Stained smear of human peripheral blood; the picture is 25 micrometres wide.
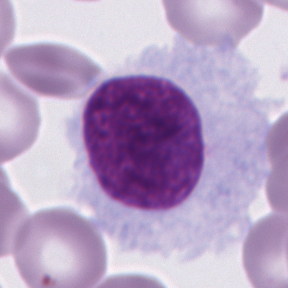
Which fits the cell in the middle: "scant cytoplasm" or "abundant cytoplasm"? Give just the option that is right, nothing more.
Abundant cytoplasm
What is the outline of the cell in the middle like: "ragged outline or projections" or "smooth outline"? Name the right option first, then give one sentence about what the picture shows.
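Ragged outline or projections. The cell border is ragged, with many fine hair-like projections all around it.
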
